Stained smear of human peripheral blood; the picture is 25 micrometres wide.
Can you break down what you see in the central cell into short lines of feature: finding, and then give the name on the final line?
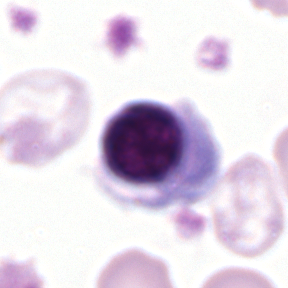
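Position of nucleus: off-centre, over toward the left
Nucleolus: none to be seen
Cytoplasm: widest on the right of the nucleus
Granules: none in the cytoplasm
Cell type: normoblast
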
